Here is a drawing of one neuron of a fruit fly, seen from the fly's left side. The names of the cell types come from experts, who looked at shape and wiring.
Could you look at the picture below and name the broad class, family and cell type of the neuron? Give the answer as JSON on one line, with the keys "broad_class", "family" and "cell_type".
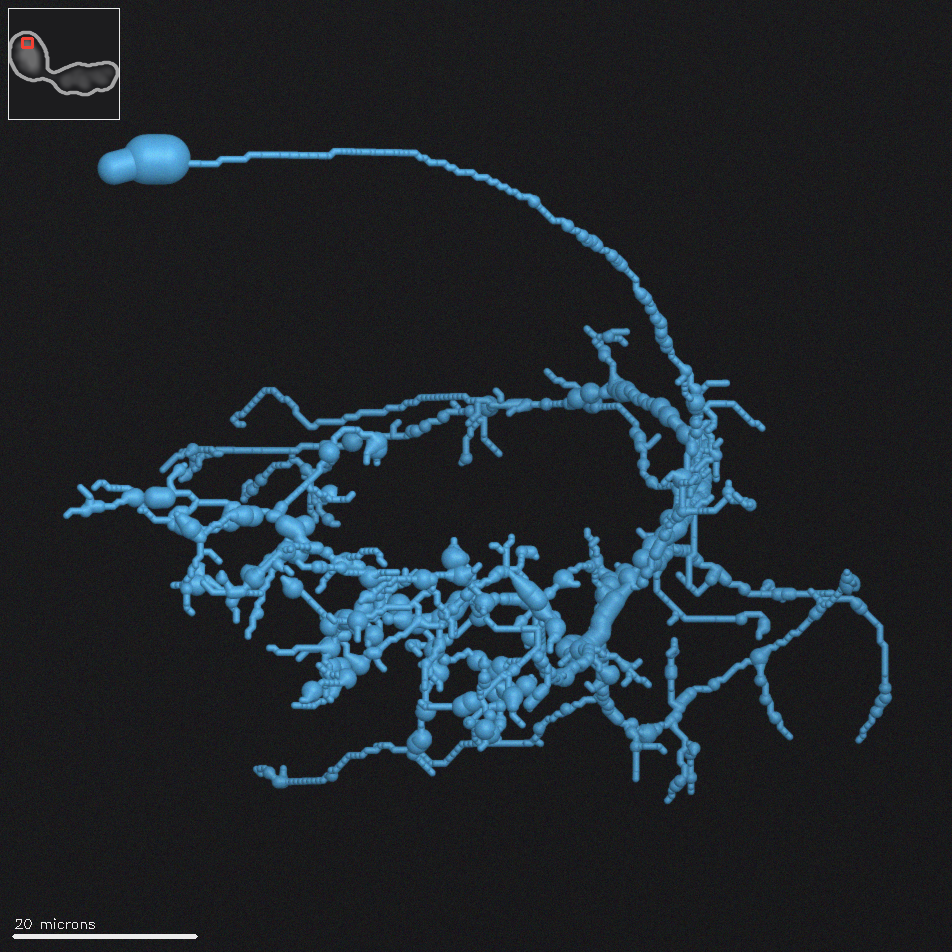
{"broad_class": "central-brain intrinsic neuron", "family": "hemilineage CLp1", "cell_type": "SMP495_c"}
